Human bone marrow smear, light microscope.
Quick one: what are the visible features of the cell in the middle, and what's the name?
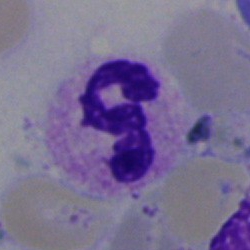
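This cell has a smooth, round outline. Its nucleus forms a curved, lobed band, bent roughly into the shape of the letter S. No nucleoli are visible within that nucleus. Fine pinkish-lilac granules are spread through the cytoplasm. It is a segmented neutrophil.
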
